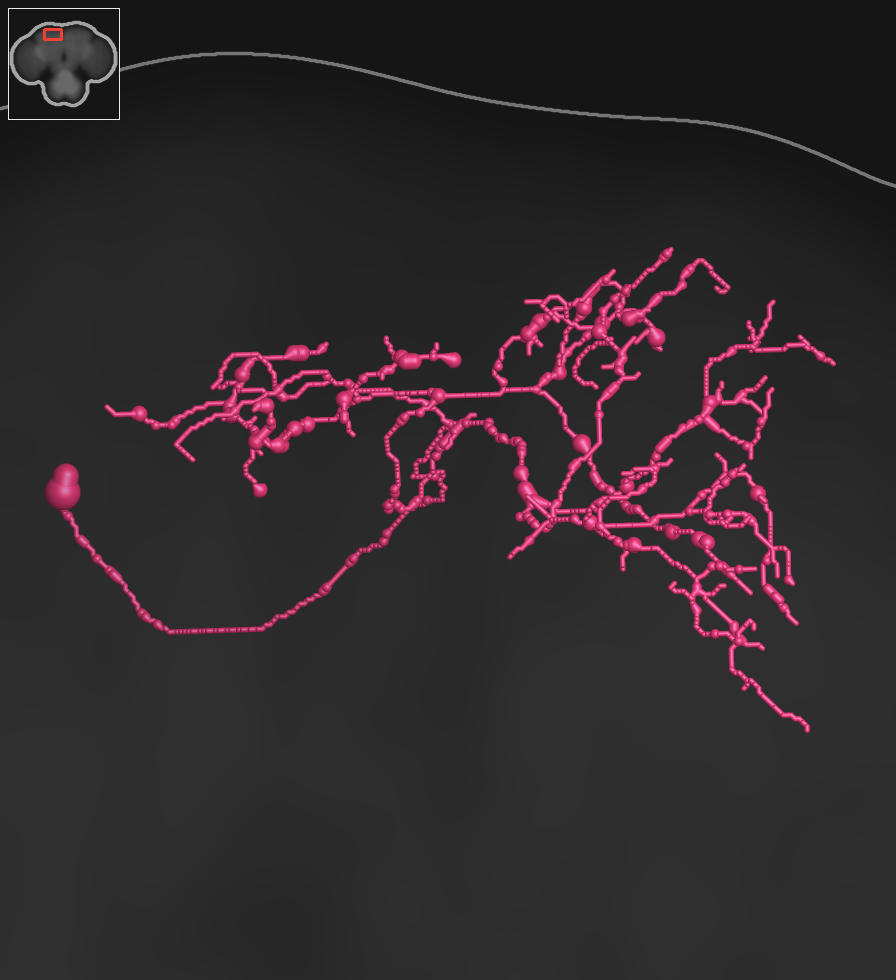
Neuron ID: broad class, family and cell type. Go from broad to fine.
central-brain intrinsic neuron; hemilineage DL1_dorsal; SMP196_b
